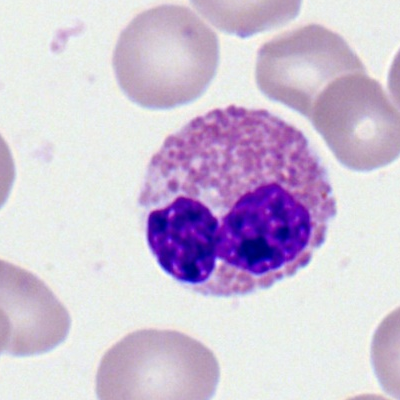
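Eosinophil in a stained blood smear: the nucleus has two lobes joined by a narrow connection, both lying in the lower half of the cell. Its chromatin is dark purple and coarsely clumped, and coarse granules pack the cytoplasm.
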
